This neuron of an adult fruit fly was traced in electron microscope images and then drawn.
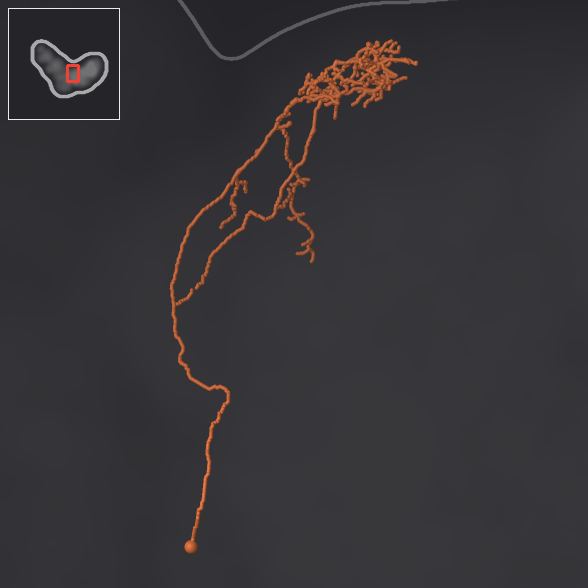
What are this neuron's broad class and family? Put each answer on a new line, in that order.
central-brain intrinsic neuron
hemilineage SLPav3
